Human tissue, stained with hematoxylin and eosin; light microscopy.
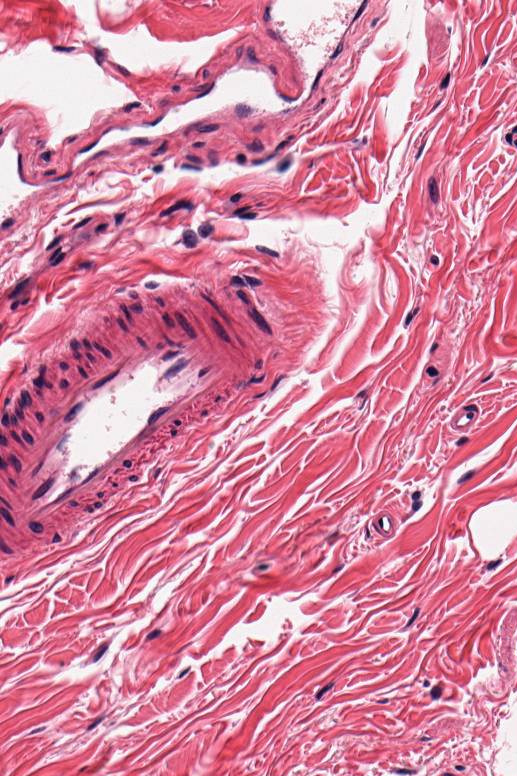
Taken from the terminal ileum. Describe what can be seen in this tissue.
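Taking each in turn: wavy pink collagen bundles cross diagonally from lower left toward upper right, with sparse, thin, spindle-shaped nuclei between them. Next, a muscular vessel, its wall holding many elongated, dark-staining smooth muscle nuclei. Last, its lumen is largely empty and white, without packed red blood cells.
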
